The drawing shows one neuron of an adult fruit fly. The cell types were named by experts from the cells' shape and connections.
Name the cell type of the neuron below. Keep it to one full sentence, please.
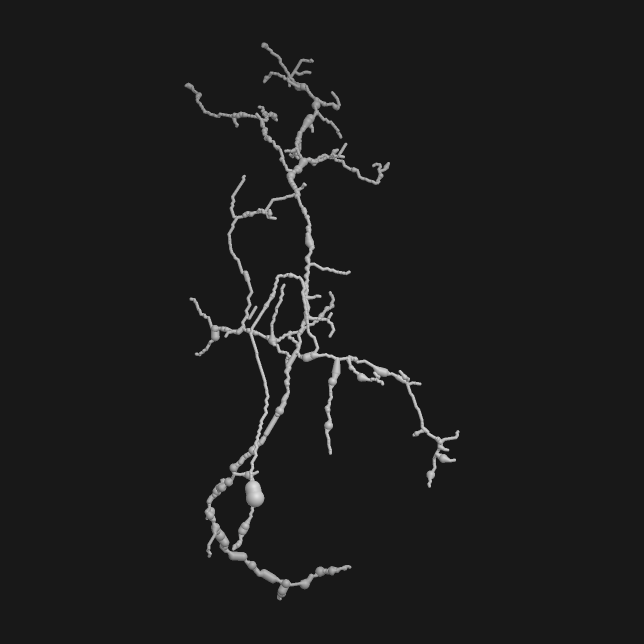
This neuron carries the cell type designation IN13A072.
